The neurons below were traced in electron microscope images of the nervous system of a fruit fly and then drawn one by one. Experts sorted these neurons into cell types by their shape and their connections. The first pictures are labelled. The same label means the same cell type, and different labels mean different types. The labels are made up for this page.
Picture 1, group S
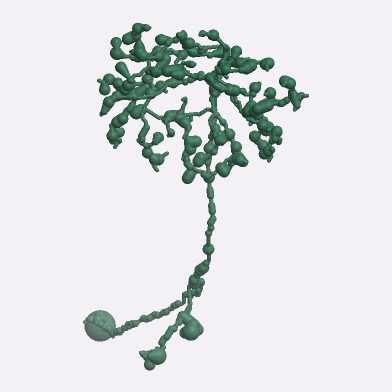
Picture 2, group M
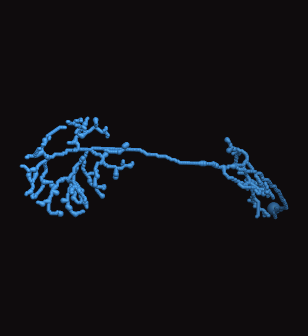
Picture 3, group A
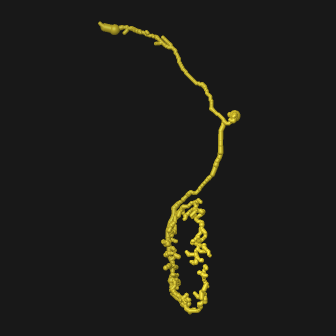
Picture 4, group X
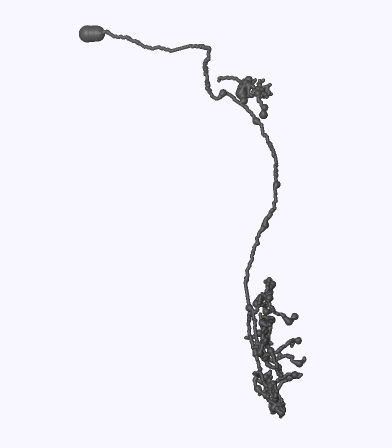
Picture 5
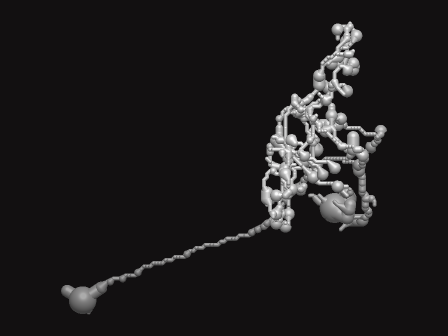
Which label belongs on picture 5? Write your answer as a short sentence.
It belongs to group X.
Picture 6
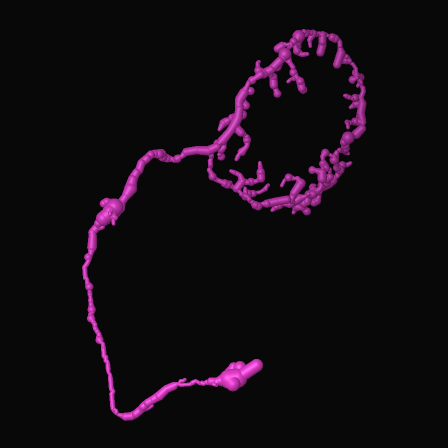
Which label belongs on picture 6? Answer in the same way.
It belongs to group A.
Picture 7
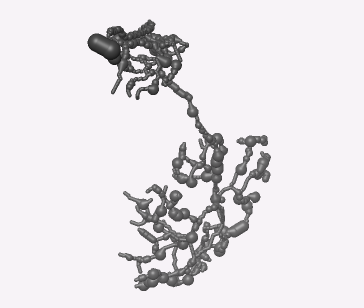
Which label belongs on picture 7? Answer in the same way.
It belongs to group M.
